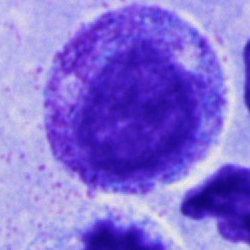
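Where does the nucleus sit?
A little off-centre toward the lower right, so the rim of cytoplasm is wider at the upper left.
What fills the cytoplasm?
Coarse purple granules crowd it, with pale blue showing between them.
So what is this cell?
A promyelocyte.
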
